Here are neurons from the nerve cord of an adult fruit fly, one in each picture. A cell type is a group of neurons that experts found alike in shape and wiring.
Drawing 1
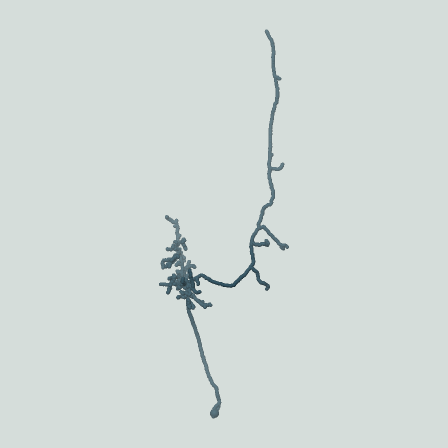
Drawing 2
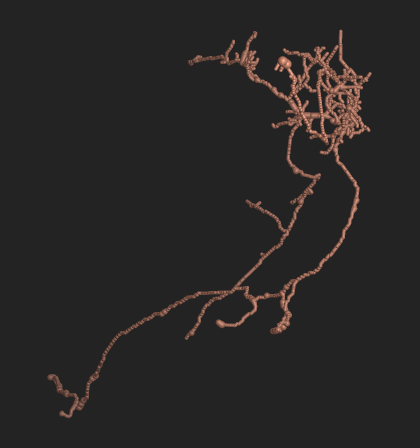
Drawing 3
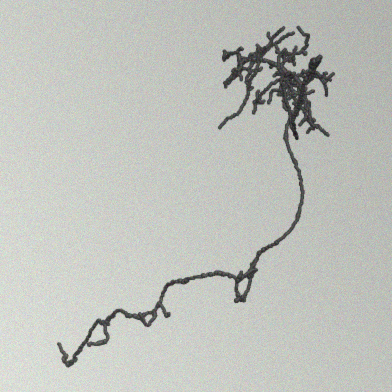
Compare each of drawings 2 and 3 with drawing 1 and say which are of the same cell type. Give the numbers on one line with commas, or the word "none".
3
